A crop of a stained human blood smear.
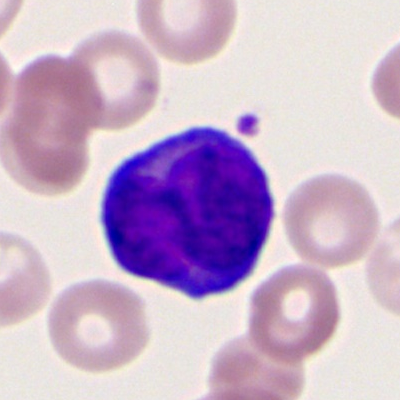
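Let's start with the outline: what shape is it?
Roughly round, with a few slightly flattened sides.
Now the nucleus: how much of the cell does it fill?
Nearly the whole cell, leaving only a very thin rim of deep blue cytoplasm at the edge.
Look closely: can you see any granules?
No, none are visible in the cell.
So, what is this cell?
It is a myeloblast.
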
